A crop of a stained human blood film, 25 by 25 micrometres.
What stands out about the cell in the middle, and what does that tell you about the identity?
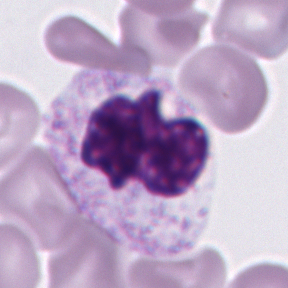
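Nucleus first: about 11 by 9 micrometres, with a deep notch on its upper edge dividing it into two broad lobes. Chromatin next: dark purple and coarsely clumped. Then the cytoplasm: plentiful and very pale, almost colourless, with fine pink-violet granules scattered throughout. Name last: segmented neutrophil.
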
